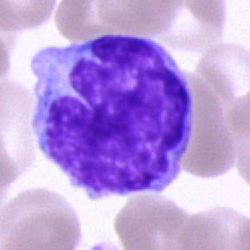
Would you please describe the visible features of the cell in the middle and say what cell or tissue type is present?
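Most of the cell is taken up by the nucleus, which has a deep notch cut into its upper-left side. Its chromatin is coarse and clumped, with paler patches showing between the dark clumps. The pale blue cytoplasm makes its widest rim on the left side of the cell. So that one's a monocyte.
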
